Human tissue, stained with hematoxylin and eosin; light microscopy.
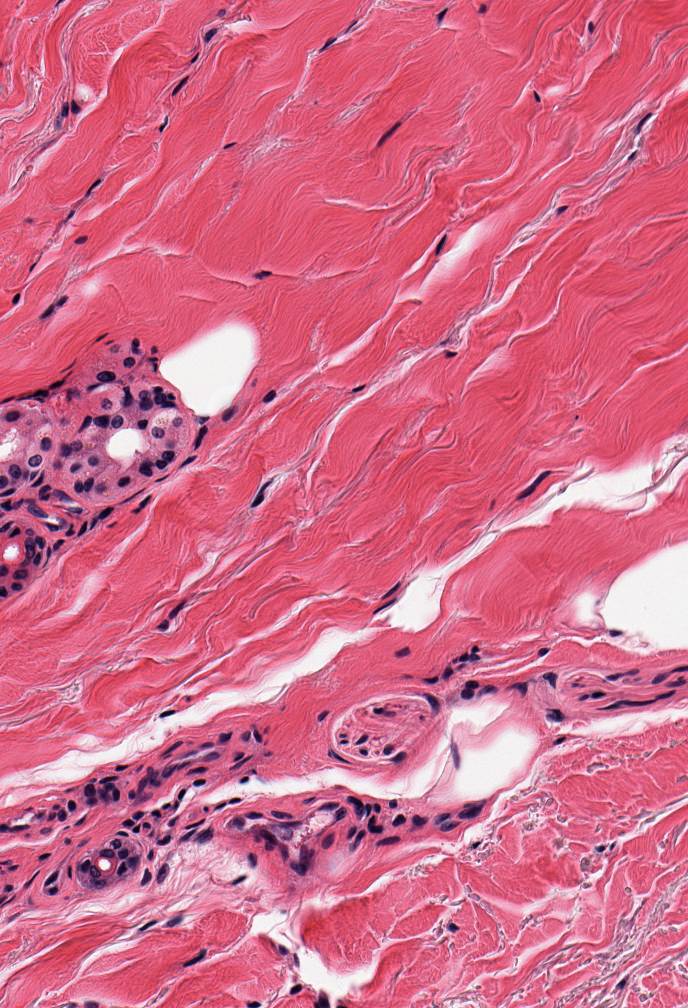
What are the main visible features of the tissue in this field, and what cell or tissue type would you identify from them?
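Between the collagen bundles, sparse fibroblasts with thin, dark, elongated nuclei lie scattered. At the left edge, midway down, lies a small cluster of epithelial tubules with small round lumina; their cells have round, dark nuclei and pink cytoplasm. A more cellular band with small vessels crosses the lower part. This is skin of the lower leg.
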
